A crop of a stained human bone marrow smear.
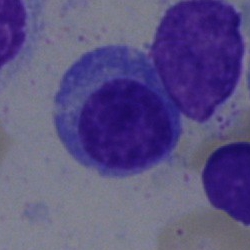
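Plasma cell at centre, with a roughly round outline. Its nucleus is placed off-centre, towards the lower right of the cell. The cytoplasm is blue, and its rim is widest on the upper-left side.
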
